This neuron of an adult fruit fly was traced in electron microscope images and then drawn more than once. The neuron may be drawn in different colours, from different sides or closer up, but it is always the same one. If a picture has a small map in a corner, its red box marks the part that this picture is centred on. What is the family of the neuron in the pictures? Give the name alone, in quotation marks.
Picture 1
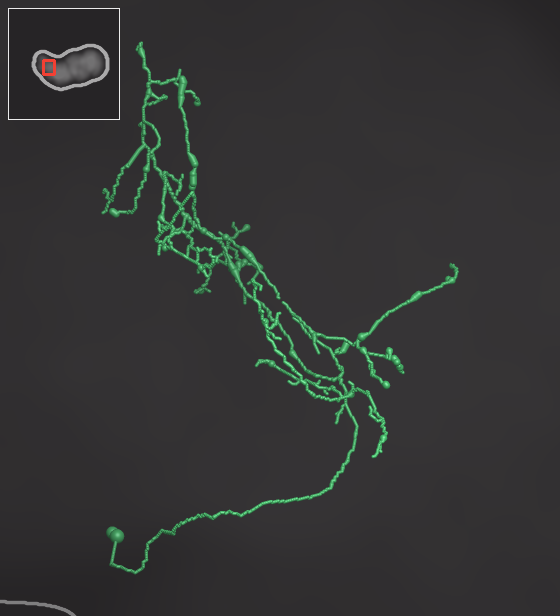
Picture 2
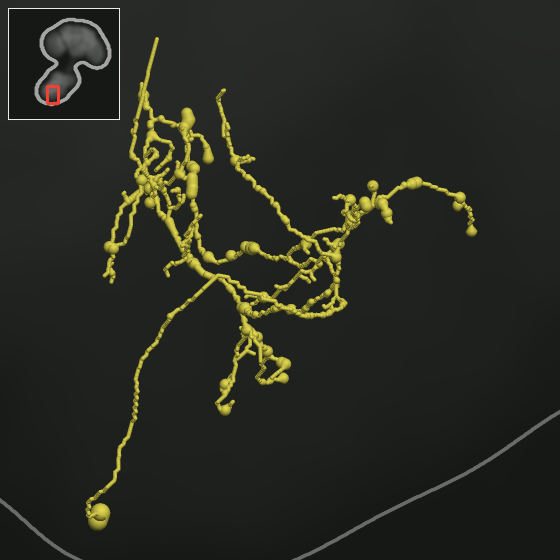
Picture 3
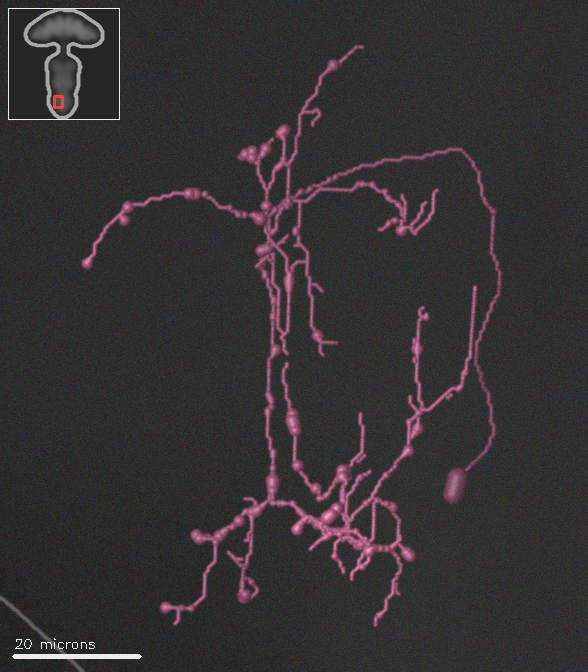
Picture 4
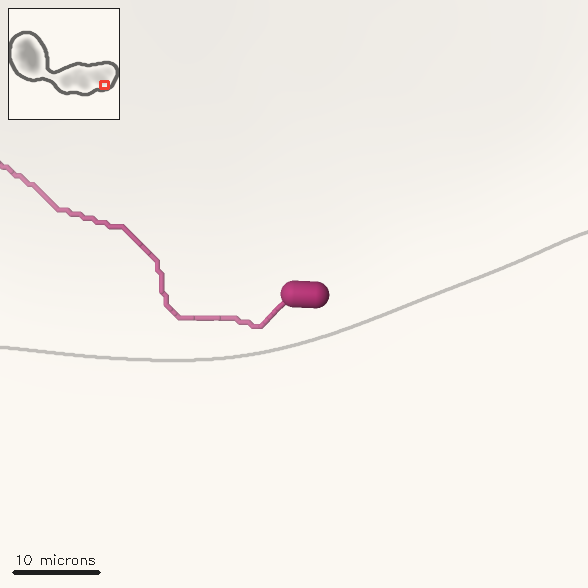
"hemilineage 14A"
